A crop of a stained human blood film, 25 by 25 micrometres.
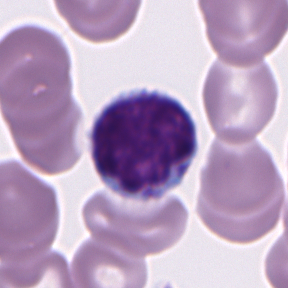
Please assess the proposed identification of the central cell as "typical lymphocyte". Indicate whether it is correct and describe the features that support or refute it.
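Yes, I'd keep typical lymphocyte for this one. What settles it is the cytoplasm: only a thin rim, seen mostly along the lower edge.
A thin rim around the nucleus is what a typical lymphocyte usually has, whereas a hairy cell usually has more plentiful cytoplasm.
I can't see any nucleoli in the nucleus.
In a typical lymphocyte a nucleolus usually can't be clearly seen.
The cytoplasm is pale blue, and I find no granules in it.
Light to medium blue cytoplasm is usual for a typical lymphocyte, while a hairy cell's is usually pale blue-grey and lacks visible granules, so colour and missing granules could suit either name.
Beyond that, the outline is round and the chromatin dark purple and coarsely clumped.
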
